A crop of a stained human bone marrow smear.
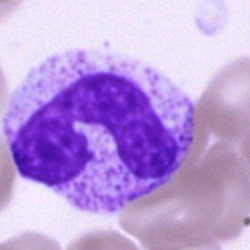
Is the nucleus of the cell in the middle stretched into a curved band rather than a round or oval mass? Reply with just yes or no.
Yes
